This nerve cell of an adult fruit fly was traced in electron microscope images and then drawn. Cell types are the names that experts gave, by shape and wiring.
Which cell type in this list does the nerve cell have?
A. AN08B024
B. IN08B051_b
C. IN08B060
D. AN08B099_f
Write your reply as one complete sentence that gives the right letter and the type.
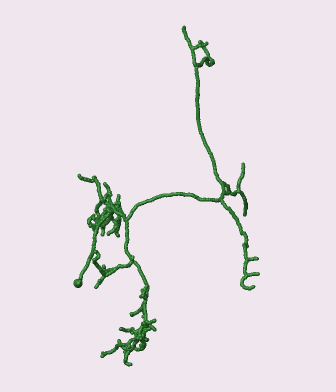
Option C, which reads IN08B060, is the cell type of the nerve cell.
